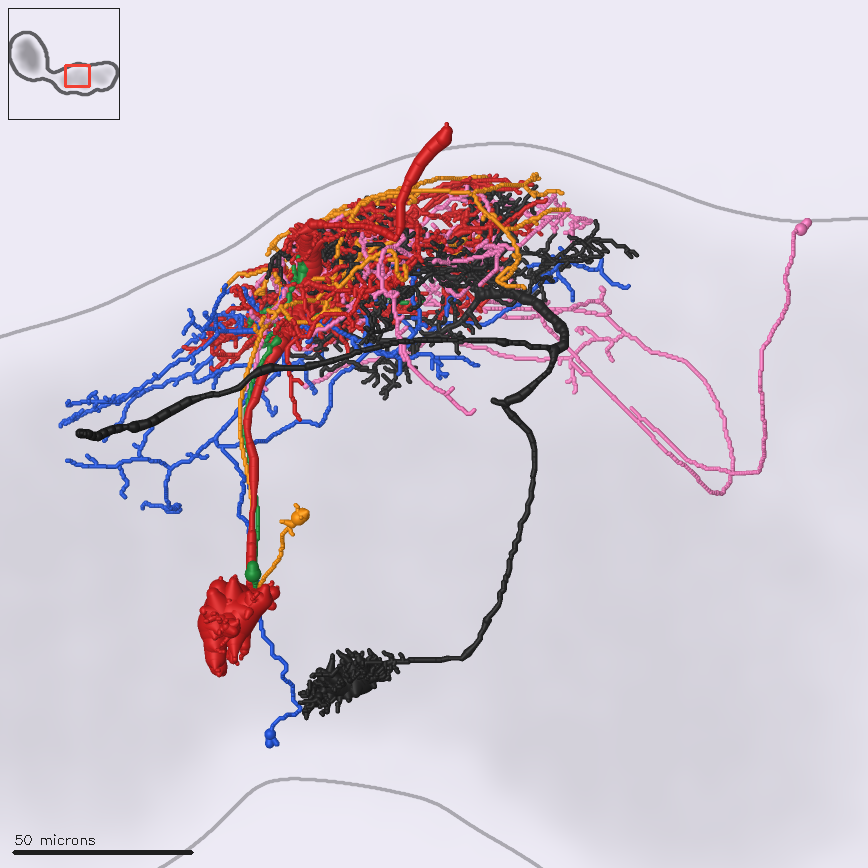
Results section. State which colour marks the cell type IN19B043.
pink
